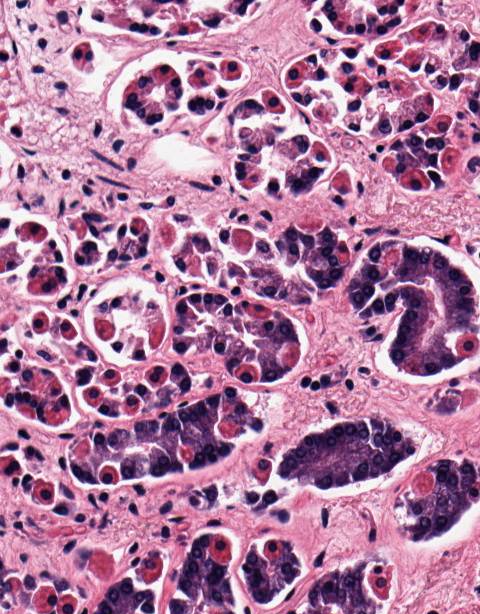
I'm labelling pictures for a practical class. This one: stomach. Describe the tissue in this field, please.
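Rounded and elongated epithelial units occupy the whole field, divided by bands of pink stroma. In the elongated purple units, as at lower middle and middle right, small round nuclei are crowded together. Some units, as at upper left and middle left, contain a small central lumen lined by the epithelial cells. The stroma is pale pink and fibrous, with scattered small dark round and spindle nuclei.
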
